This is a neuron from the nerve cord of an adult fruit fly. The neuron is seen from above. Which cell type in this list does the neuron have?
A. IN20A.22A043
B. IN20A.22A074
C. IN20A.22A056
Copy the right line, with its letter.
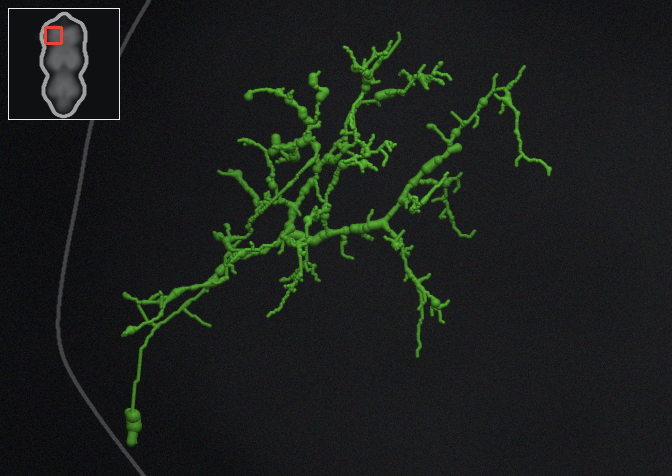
C. IN20A.22A056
